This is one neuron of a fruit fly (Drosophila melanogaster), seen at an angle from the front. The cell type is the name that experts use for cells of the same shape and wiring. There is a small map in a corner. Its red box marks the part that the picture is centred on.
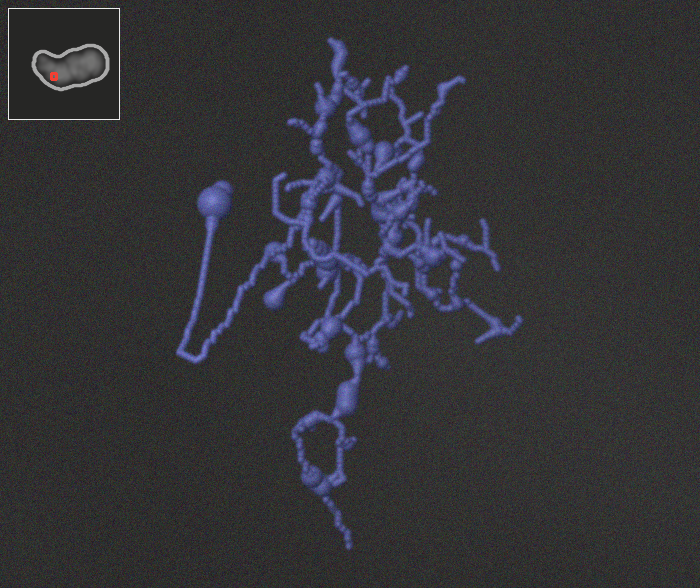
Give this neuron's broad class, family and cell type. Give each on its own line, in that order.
optic-lobe intrinsic neuron
Mi
Mi16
